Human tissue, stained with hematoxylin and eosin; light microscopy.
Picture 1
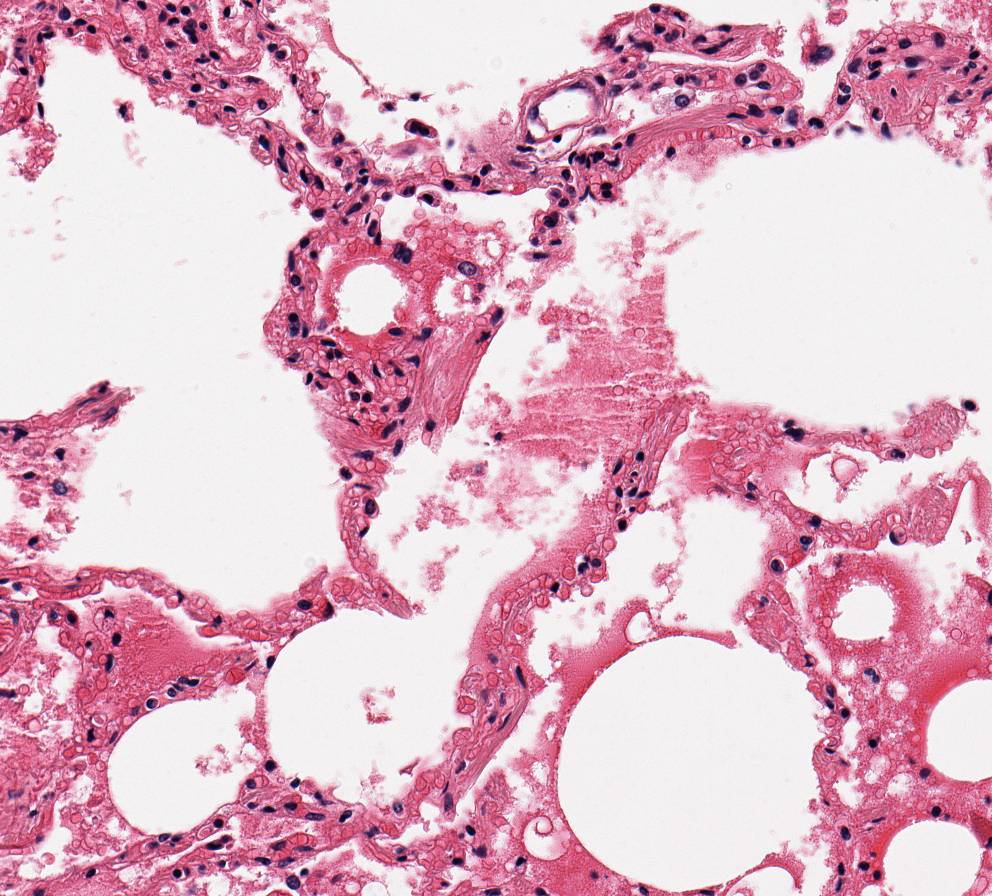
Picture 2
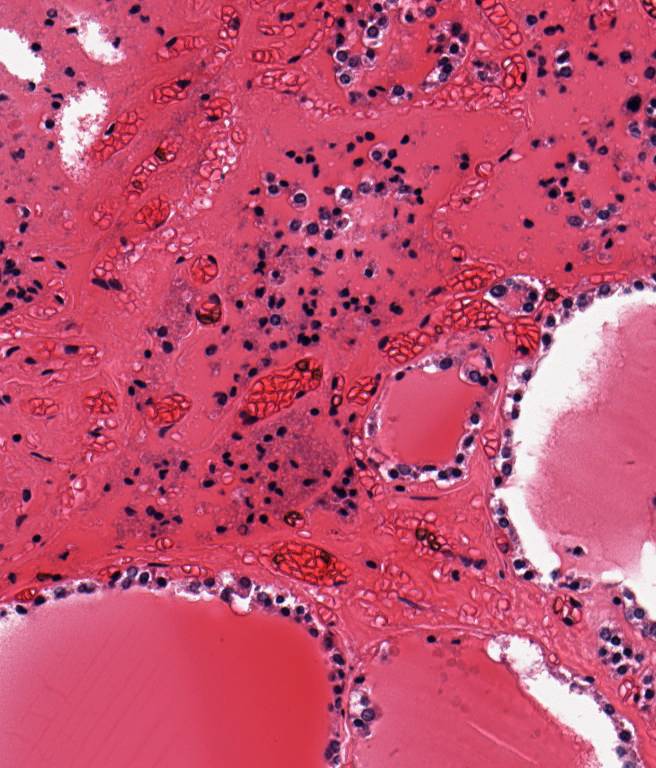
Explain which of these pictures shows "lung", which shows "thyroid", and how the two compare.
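Lung's the first, thyroid the second. In the lung, thin branching septa outline large empty spaces in an open lace-like pattern. Small, dark, oval to elongated nuclei are scattered singly along the septa. Pale pink, evenly staining material fills many spaces in the lower half and centre. The septal edges are frayed and torn, with wisps of tissue floating loose. In the thyroid, large follicles full of homogeneous pink colloid lie along the right side and bottom. The cellular stroma in the centre and upper left has many small, round, dark-staining nuclei scattered loosely through it. A single layer of low cuboidal to flattened epithelial cells lines the follicles.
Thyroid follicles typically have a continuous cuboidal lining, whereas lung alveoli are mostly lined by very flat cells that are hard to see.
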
